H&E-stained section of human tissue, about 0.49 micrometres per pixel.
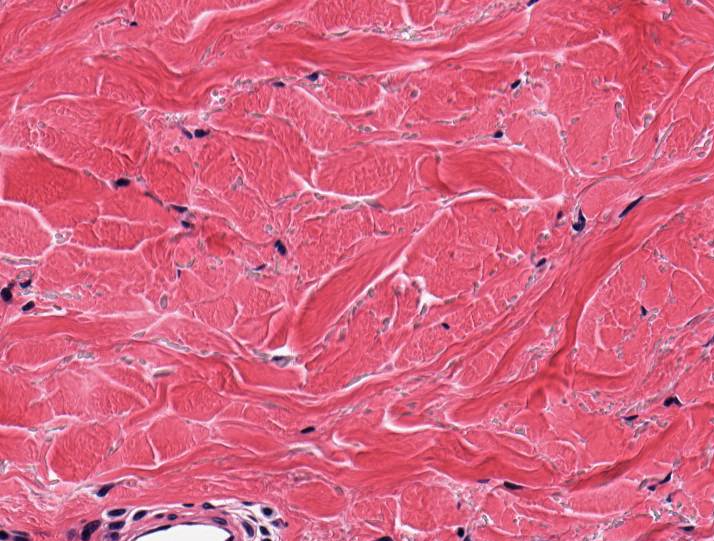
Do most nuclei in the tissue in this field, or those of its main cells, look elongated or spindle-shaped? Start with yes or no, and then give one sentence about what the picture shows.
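Yes. The nuclei are small, dark and elongated.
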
